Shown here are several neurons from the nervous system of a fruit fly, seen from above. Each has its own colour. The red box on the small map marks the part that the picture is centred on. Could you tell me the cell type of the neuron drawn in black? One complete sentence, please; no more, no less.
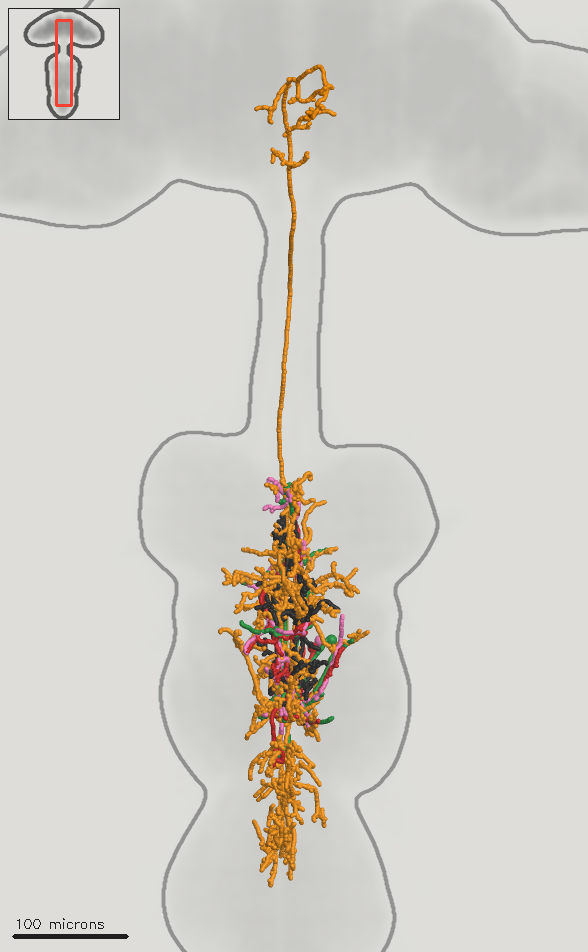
Regarding its cell type, the neuron is IN05B061.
